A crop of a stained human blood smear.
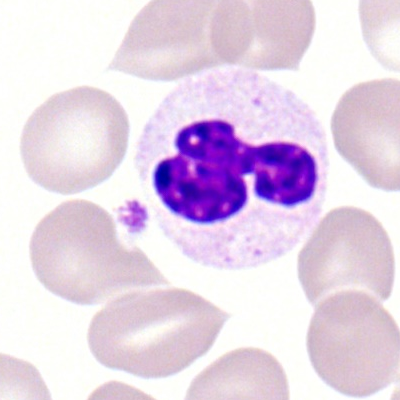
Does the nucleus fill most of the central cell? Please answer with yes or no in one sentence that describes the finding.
No, abundant cytoplasm encircles the nucleus of the cell.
